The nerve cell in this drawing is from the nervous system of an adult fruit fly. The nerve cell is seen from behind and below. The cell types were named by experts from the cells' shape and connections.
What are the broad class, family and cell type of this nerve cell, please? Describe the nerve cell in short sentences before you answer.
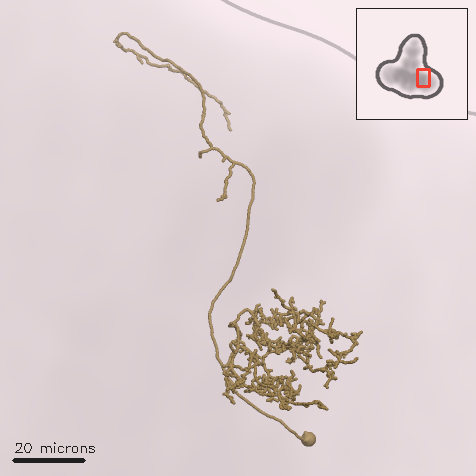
From top to bottom in the picture it spans about 120 microns. Dozens of branch ends can be seen. This is a visual projection neuron. Its family is LoVP. Its cell type is LoVP6.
